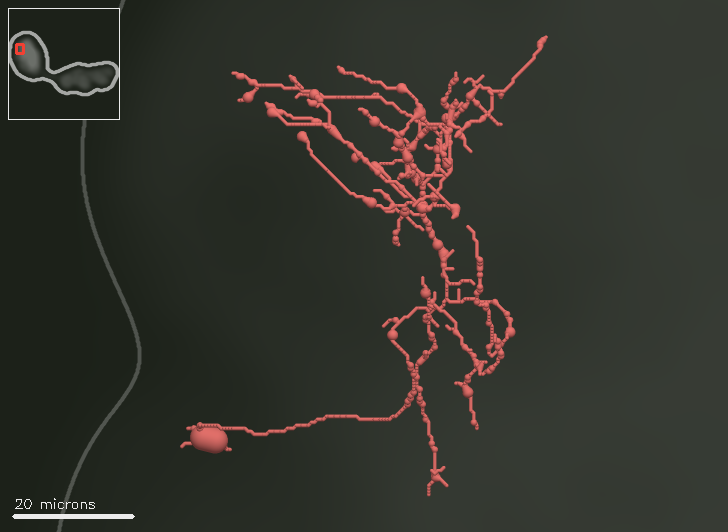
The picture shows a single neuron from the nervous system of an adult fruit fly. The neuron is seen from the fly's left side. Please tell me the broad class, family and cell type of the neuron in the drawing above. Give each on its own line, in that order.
central-brain intrinsic neuron
hemilineage EBa1
CRE056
